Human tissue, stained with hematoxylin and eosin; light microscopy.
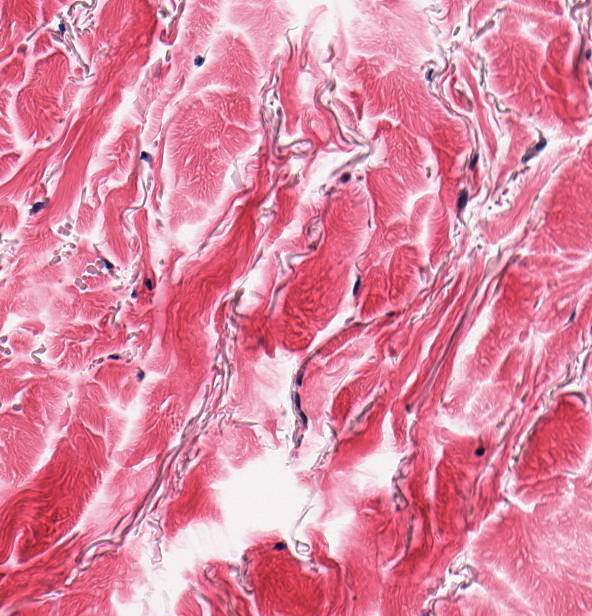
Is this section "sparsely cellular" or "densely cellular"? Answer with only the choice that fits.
Sparsely cellular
